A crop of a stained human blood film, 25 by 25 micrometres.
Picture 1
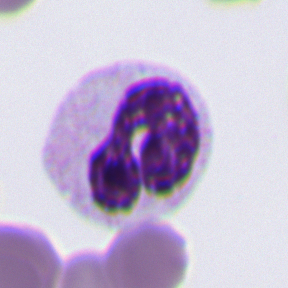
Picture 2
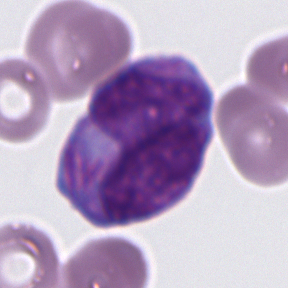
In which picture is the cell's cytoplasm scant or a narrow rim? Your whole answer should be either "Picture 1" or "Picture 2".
Picture 2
